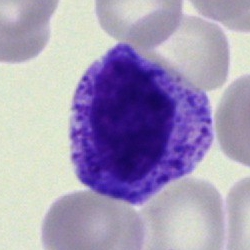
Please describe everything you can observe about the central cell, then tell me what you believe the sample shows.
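Outline roughly round, though slightly angular. Large nucleus occupying most of the cell; no distinct nucleoli seen. Many dark purple granules scattered through the cytoplasm. Cell type: myelocyte.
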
